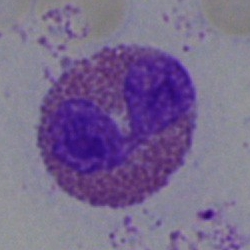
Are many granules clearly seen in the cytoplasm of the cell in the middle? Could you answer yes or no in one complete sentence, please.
Yes, what is seen in its cytoplasm is many granules.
